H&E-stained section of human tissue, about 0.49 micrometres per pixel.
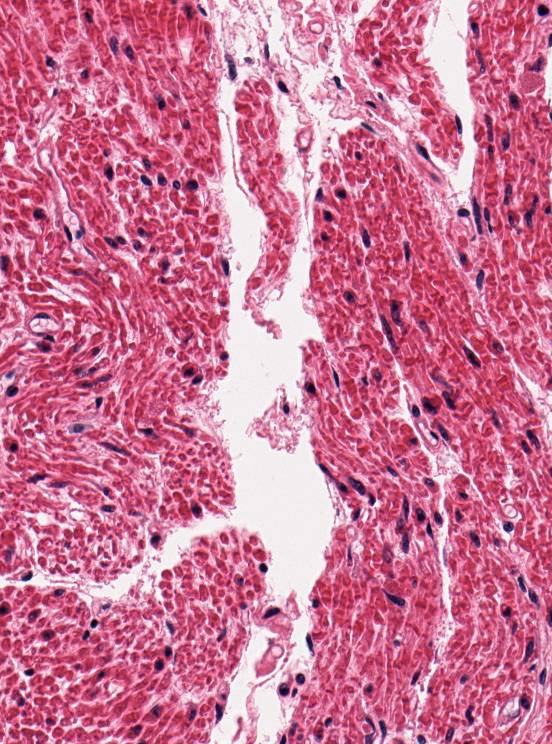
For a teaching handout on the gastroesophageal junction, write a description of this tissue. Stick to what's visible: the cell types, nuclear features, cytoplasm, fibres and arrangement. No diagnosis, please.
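Nearly the whole field is closely packed, strongly eosinophilic muscle fibres, separated only by scant thin strands of connective tissue. Dark oval to elongated nuclei sit singly inside the fibres, not at their edges. And a detached strip of fibres lies in the upper part of the central cleft.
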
